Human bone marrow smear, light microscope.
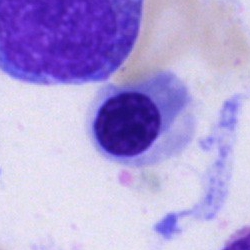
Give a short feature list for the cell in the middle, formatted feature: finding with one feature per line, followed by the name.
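Nucleus: off-centre, toward left side
Chromatin: dark purple, densely clumped
Cytoplasm: pale blue-grey, mainly upper right of nucleus
Outline: smooth, no surface projections
Name: erythroblast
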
